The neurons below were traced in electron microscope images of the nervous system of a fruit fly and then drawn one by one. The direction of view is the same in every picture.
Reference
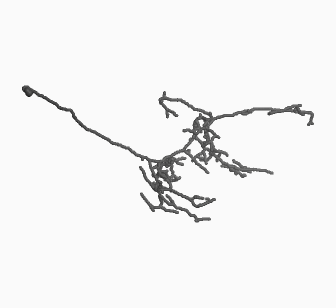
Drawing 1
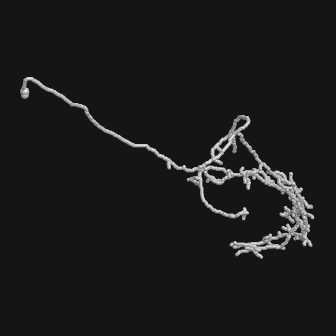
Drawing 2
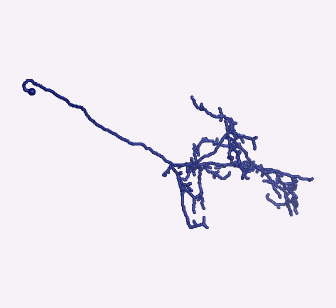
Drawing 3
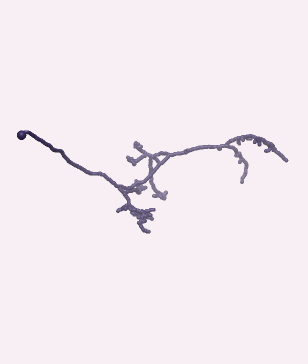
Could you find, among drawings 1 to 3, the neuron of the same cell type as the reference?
2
